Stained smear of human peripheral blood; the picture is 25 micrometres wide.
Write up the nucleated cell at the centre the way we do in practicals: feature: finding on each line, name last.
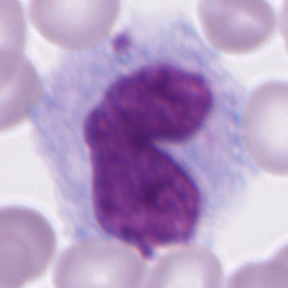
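Shape: irregular, somewhat angular, not round
Nuclear notch: folds the nucleus, cutting in from the right side
Granules: no coarse coloured granules in the cytoplasm
Dot: small, dark purple, at the upper edge of the cytoplasm
Name: monocyte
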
